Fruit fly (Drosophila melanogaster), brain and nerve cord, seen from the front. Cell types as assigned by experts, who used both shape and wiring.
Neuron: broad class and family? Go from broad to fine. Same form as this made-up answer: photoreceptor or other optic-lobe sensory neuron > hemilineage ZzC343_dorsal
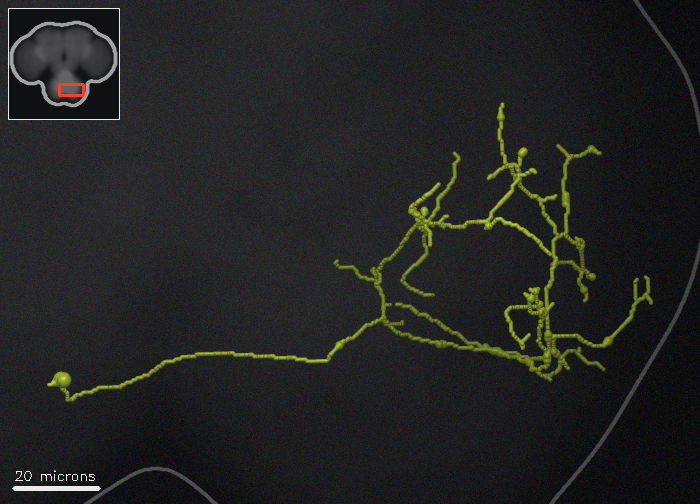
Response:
nerve-cord intrinsic neuron > hemilineage 14A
